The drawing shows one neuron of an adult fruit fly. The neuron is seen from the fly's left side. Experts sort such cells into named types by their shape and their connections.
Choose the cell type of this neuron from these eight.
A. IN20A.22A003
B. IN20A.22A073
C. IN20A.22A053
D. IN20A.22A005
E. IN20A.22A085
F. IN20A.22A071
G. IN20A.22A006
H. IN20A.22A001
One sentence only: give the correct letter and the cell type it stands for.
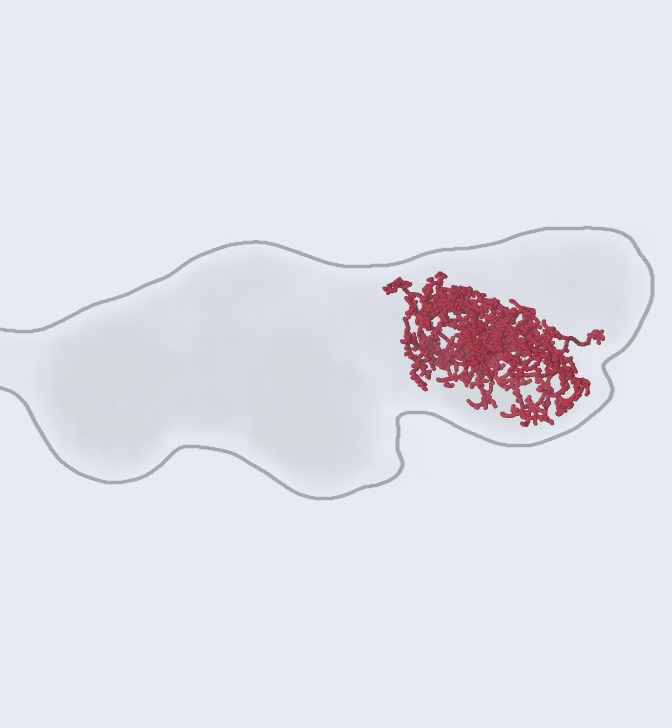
The neuron is sorted into cell type IN20A.22A001, option H.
